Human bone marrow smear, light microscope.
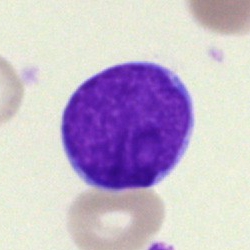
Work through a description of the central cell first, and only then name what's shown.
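First, cytoplasm: scant, at most a thin rim that is hard to tell apart from the nucleus. Second, chromatin: finely granular and evenly spread rather than clumped. Third, no vacuoles are visible. Fourth, the cell surface shows no projections or blebs. The central cell is a blast.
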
